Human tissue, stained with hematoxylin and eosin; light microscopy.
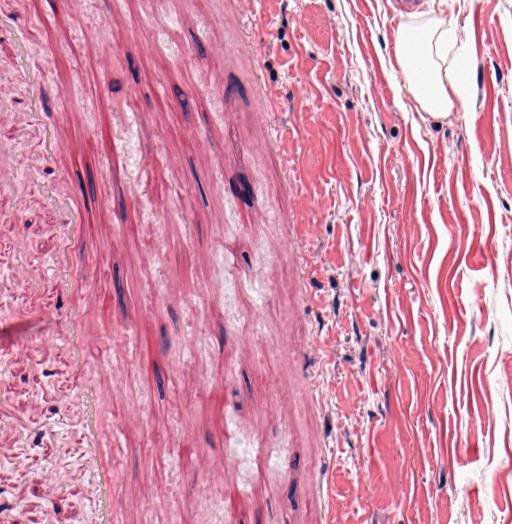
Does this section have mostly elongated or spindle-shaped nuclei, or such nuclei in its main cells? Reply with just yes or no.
Yes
